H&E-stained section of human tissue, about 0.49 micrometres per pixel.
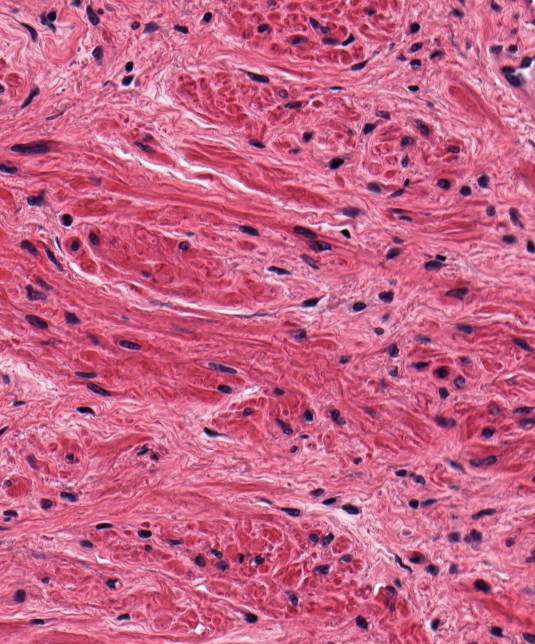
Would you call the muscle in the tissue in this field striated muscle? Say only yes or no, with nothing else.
No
